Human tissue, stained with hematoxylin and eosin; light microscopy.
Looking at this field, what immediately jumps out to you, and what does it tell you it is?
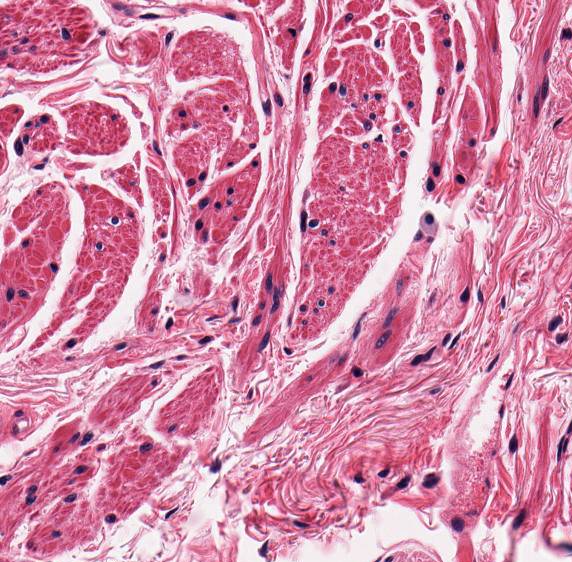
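Smooth muscle, cut in two planes. In the upper left, cross-cut bundles form rounded to irregular compact islands of many small, closely packed cells, their nuclei seen as small round dark dots scattered through each bundle. On the right, fibres cut lengthwise have elongated, cigar-shaped nuclei. The cells' cytoplasm is deep pink.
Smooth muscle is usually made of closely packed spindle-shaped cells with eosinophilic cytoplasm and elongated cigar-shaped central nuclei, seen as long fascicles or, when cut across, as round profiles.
Both planes of section here match that description.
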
